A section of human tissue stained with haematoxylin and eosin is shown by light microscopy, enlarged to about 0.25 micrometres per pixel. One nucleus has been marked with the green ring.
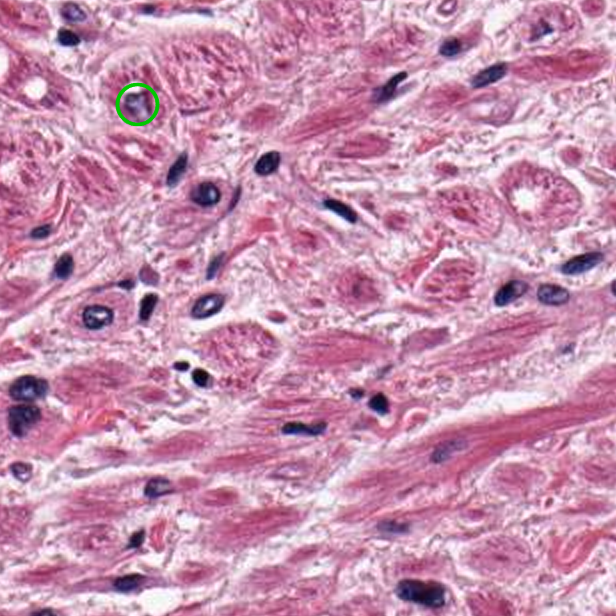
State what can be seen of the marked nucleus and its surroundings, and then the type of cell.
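The nucleus sits in the centre of the cell, with a small clear pale space right beside it. The cytoplasm is pink, fills a broad rim around the nucleus, and has a streaky, fibrillar texture. The cell is cut across as a rounded profile edged by pale clefts, set among similar rounded, cross-cut profiles. Type of cell: cardiomyocyte.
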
